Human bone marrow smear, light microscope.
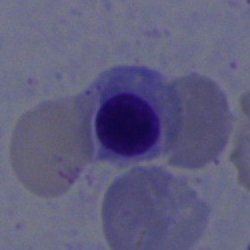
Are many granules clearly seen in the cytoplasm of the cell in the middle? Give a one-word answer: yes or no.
No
